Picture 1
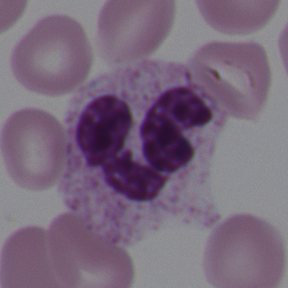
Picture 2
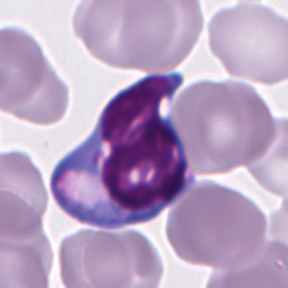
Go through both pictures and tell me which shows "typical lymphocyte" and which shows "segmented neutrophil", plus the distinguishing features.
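Picture 1 is a segmented neutrophil; picture 2 is a typical lymphocyte. Nucleus first: the segmented neutrophil's is divided into several separate lobes, with no nucleoli visible. Chromatin next: both cells show dark purple, coarse chromatin, clumped in the segmented neutrophil, so this point does not separate them.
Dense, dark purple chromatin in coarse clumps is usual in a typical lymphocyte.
Cytoplasm: the segmented neutrophil's is abundant and pale pinkish-lilac, with fine violet granules scattered throughout.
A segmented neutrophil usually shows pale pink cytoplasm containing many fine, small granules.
In the typical lymphocyte, the cytoplasm lies mostly to the lower left of the nucleus, with a pale, nearly white zone on that side and no coarse granules. Several small clear spots lie over the lymphocyte's nucleus. Outline last: the segmented neutrophil is roughly round with a slightly irregular edge, whereas the typical lymphocyte is irregular and tapers to a narrow tip at the upper right.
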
